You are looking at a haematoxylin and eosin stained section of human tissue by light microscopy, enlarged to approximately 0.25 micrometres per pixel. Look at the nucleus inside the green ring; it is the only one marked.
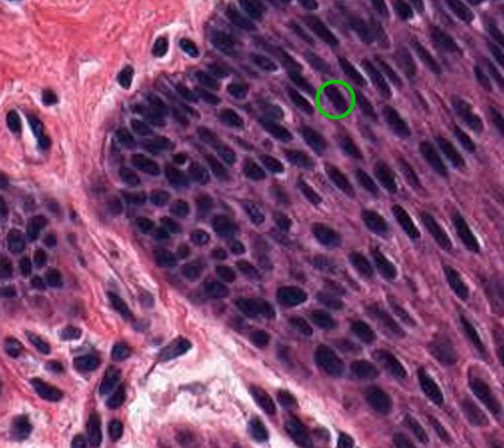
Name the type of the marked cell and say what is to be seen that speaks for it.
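The marked cell is a squamous epithelial cell. The nucleus is an elongated oval, dark, and about the same size as the nuclei packed around it. The nucleus is tilted the same way as its neighbours, so together they form parallel diagonal streams. The cytoplasm is a thin pinkish-purple rim with no sharp outline, blending into the neighbouring cells.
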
